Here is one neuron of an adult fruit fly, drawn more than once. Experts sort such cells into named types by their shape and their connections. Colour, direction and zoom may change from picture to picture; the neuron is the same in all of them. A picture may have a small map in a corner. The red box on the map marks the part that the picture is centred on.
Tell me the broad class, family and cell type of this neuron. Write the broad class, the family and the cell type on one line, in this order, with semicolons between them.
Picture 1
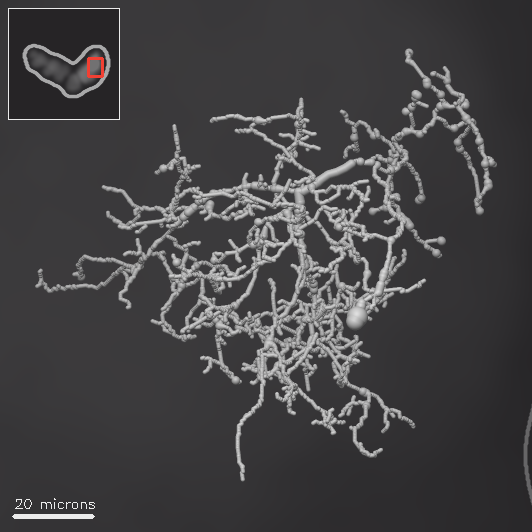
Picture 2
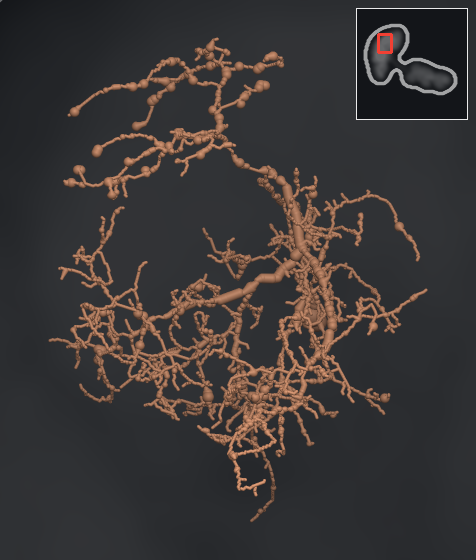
central-brain intrinsic neuron; hemilineage VLPl&p2_lateral; AVLP107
